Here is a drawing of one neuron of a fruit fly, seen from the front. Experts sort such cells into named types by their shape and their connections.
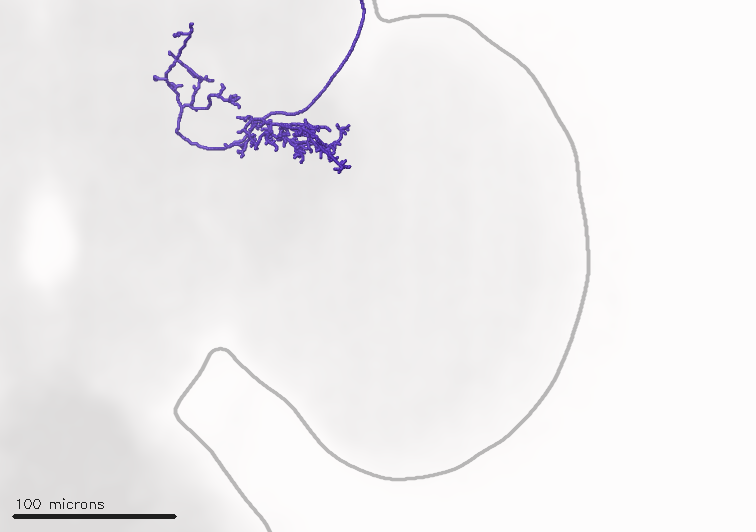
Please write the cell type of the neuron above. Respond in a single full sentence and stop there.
This neuron is given the cell type PLP115_b.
